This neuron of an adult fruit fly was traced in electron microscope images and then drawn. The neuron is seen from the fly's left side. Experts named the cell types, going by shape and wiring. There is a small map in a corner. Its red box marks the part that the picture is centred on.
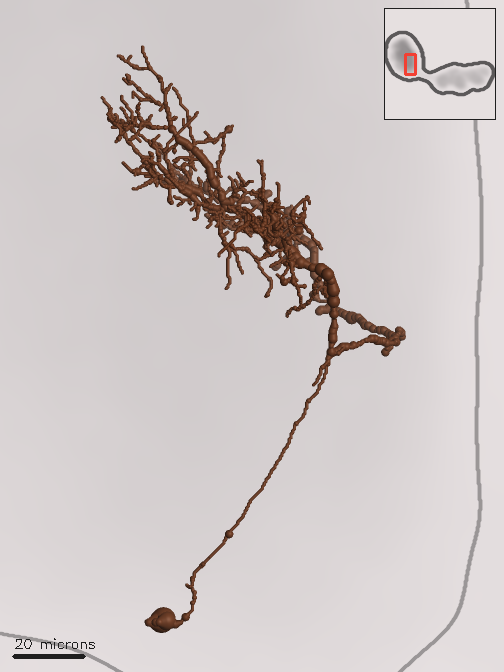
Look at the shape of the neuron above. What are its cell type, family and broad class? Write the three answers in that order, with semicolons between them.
CB0164; hemilineage LB6; central-brain intrinsic neuron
